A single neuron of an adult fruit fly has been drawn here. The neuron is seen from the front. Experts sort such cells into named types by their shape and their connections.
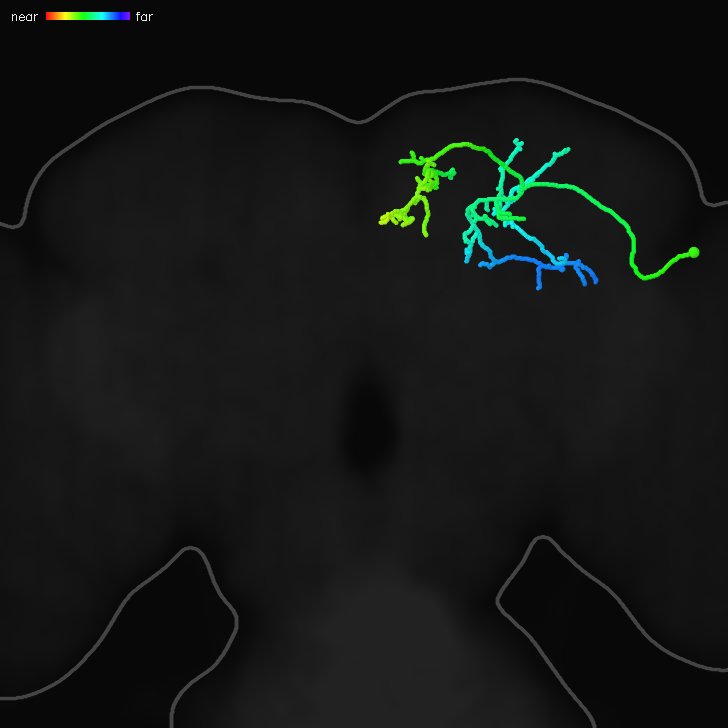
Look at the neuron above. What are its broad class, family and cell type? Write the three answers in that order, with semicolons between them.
central-brain intrinsic neuron; hemilineage SIPa1_ventral; CB0937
